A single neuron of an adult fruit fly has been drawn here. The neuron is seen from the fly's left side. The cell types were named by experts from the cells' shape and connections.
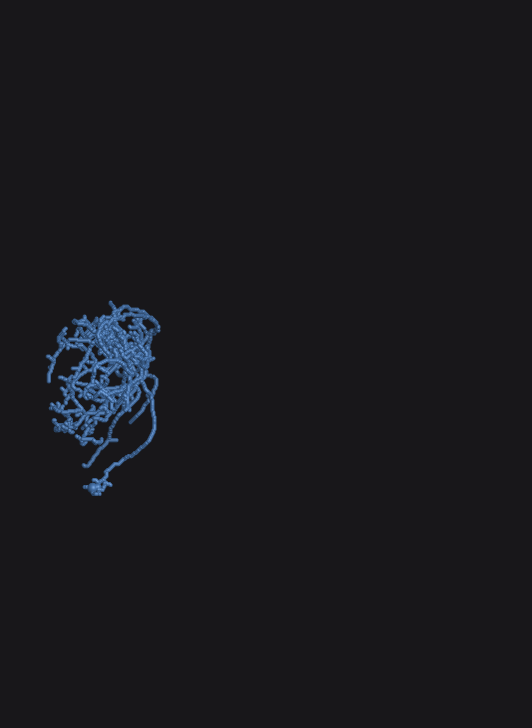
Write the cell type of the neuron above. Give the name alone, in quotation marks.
"v2LN3A1_b"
